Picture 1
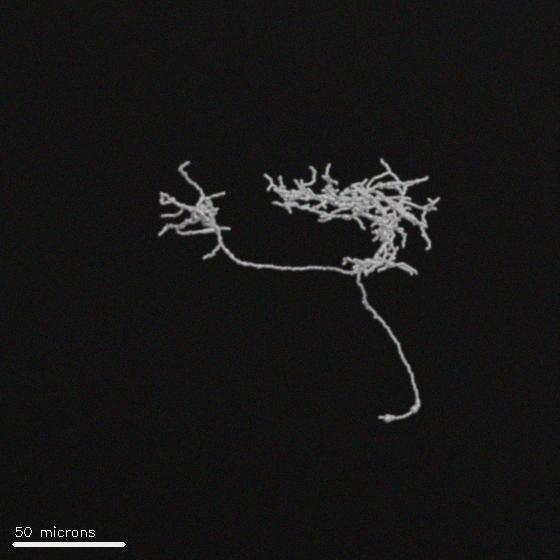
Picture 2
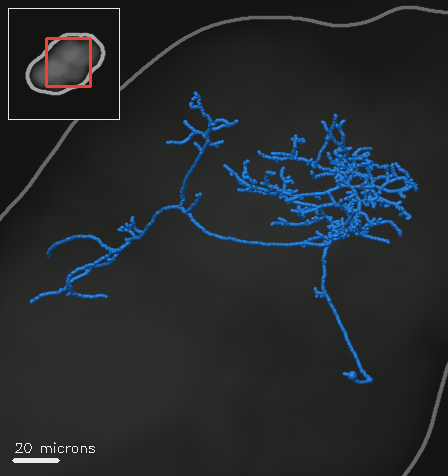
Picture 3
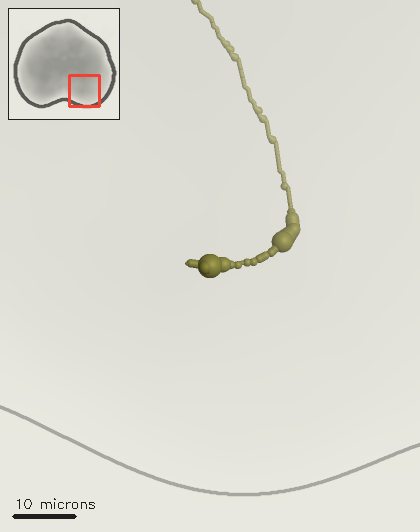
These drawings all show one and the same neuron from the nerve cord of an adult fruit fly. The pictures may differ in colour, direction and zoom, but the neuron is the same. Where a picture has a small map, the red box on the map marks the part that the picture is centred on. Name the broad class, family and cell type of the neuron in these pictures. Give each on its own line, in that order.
nerve-cord intrinsic neuron
hemilineage 07B
IN07B047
